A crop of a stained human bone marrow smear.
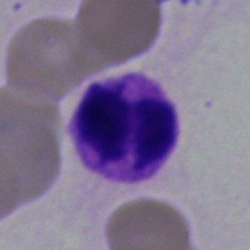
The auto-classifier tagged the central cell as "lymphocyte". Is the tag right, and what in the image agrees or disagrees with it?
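Look again, because this one is a basophil, not a lymphocyte. What settles it is the nucleus, which a paler vertical band splits into a left and a right dark mass.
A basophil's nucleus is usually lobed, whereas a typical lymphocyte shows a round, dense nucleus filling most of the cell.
So that divided nucleus speaks for basophil and against lymphocyte. The chromatin, dense and very dark purple, would not separate the two on its own.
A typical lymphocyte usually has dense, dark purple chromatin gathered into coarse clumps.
Beyond that, the outline is roughly round with a slightly irregular, bumpy edge, and you will find no nucleoli in the nucleus and no vacuoles in the cytoplasm.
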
